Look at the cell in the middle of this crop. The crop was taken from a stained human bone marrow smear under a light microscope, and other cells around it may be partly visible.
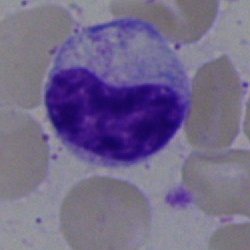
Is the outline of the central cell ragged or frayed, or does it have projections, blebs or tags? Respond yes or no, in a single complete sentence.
No, no projections, blebs or ragged parts break the cell's outline.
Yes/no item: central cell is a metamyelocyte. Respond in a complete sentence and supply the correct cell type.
Yes, the cell occupying the middle of the crop is a metamyelocyte.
